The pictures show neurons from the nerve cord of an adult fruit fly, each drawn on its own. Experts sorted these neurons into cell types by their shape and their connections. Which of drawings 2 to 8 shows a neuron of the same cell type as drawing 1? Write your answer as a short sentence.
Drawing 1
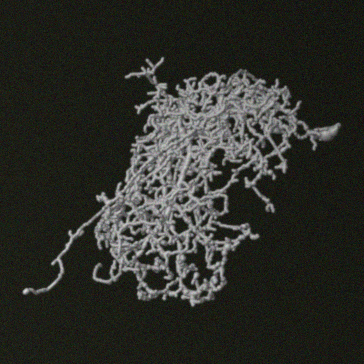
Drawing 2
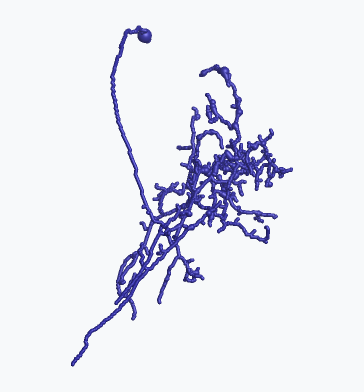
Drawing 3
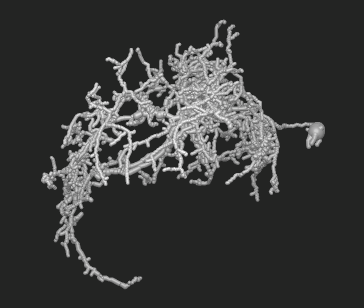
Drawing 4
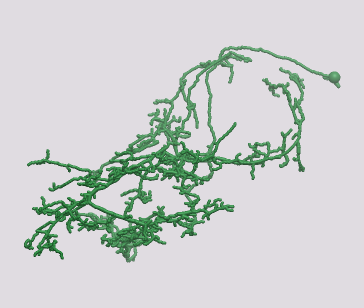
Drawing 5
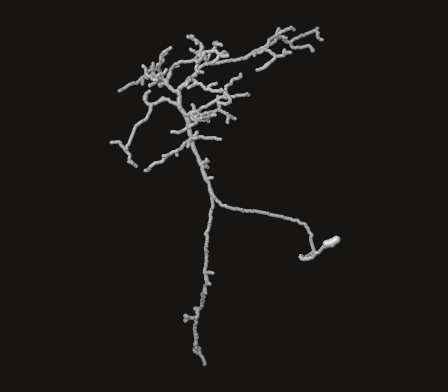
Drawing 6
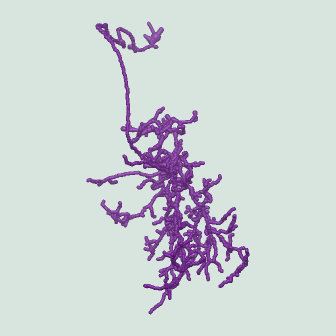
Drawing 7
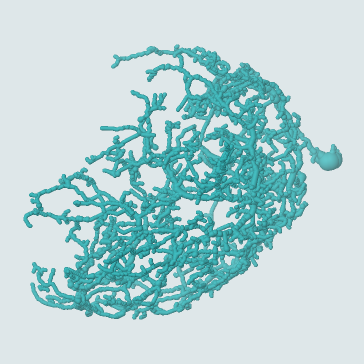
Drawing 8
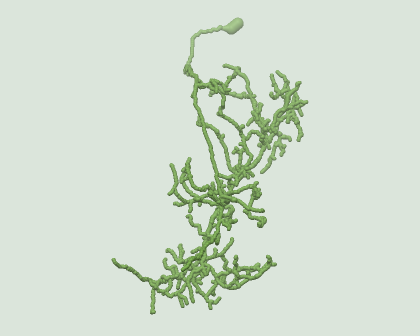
Drawing 4 shows a neuron of the same cell type.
